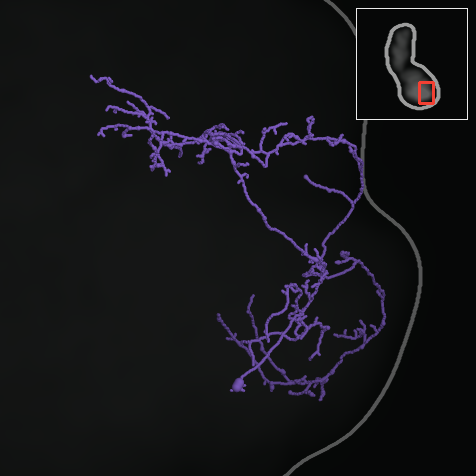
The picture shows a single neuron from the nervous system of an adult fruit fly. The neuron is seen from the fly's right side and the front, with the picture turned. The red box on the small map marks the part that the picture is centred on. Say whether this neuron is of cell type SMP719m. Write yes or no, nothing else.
yes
